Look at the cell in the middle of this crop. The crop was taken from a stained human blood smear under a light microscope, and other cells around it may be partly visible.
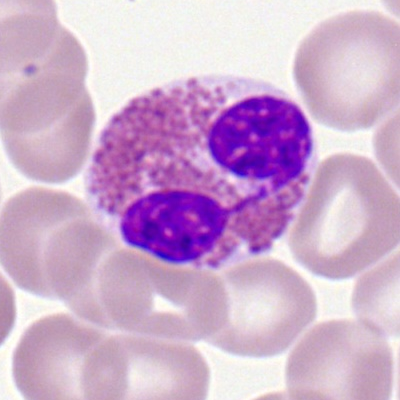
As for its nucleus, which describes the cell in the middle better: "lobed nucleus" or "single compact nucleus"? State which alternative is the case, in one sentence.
The nucleus has been divided into two or more segments.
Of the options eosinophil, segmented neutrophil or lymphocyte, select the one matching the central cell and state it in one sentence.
Within this crop, an eosinophil occupies the central position.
